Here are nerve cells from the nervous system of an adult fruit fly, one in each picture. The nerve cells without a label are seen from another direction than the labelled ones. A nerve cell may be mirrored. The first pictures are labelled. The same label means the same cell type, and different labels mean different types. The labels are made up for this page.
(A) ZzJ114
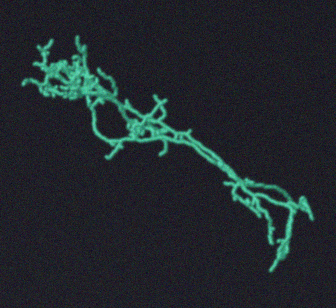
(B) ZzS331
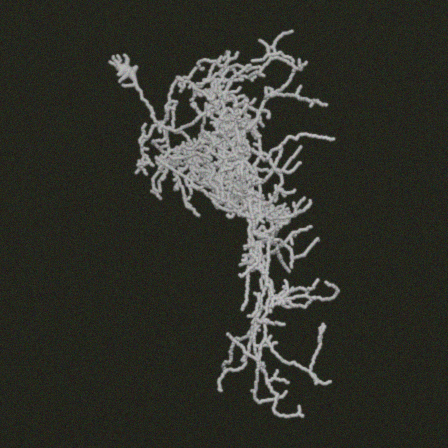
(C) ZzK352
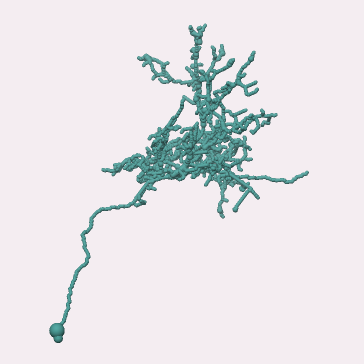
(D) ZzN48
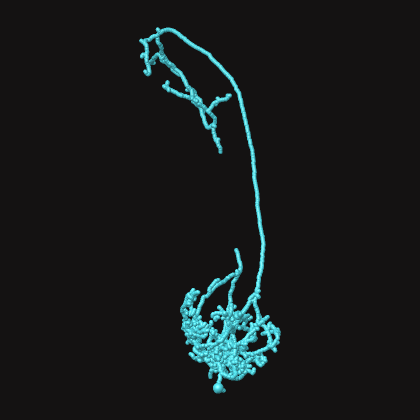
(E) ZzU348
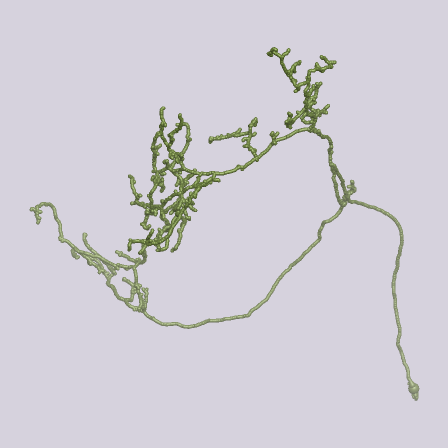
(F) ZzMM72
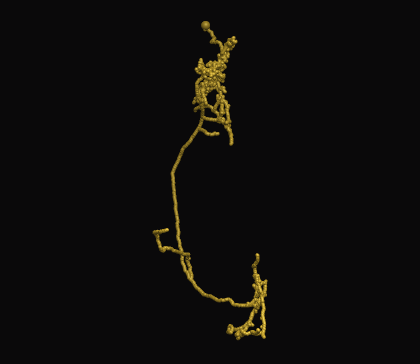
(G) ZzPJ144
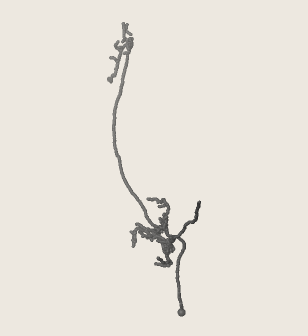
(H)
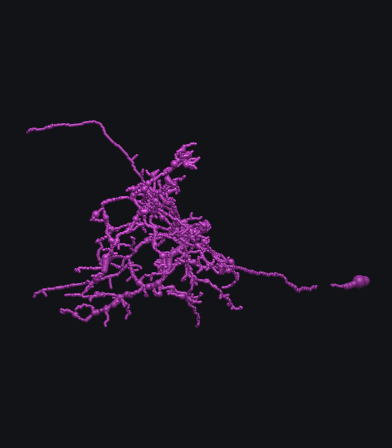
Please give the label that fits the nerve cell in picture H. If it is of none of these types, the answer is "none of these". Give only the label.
ZzK352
